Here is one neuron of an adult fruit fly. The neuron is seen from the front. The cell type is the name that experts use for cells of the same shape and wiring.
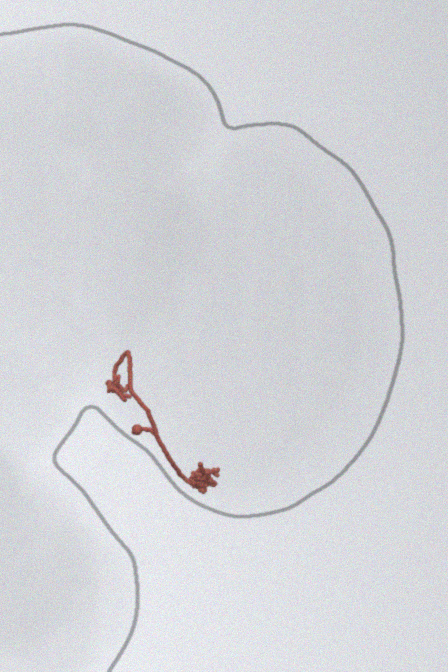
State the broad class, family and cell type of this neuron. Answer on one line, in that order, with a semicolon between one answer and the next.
optic-lobe intrinsic neuron; MeLo; MeLo4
